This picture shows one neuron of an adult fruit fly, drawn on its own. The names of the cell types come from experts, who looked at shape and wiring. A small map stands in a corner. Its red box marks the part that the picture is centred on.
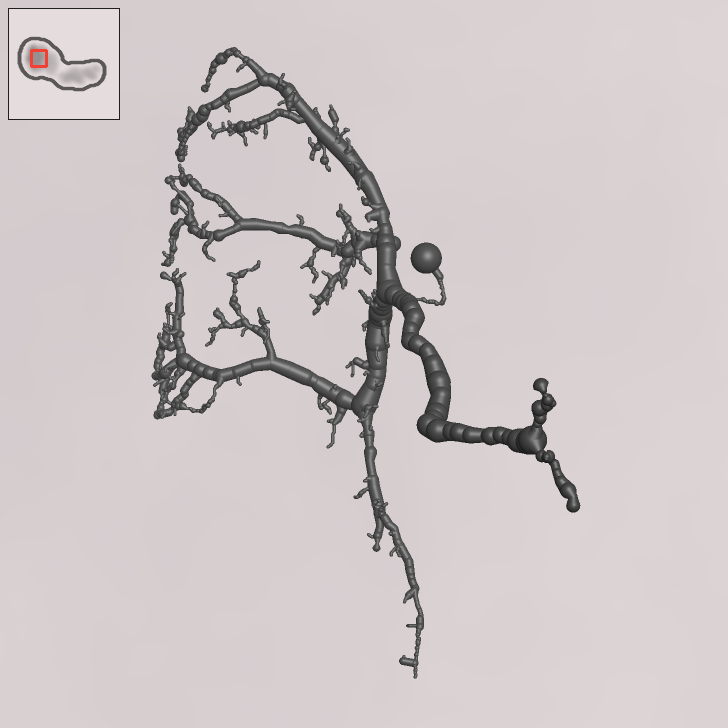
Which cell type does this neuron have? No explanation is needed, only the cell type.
VS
